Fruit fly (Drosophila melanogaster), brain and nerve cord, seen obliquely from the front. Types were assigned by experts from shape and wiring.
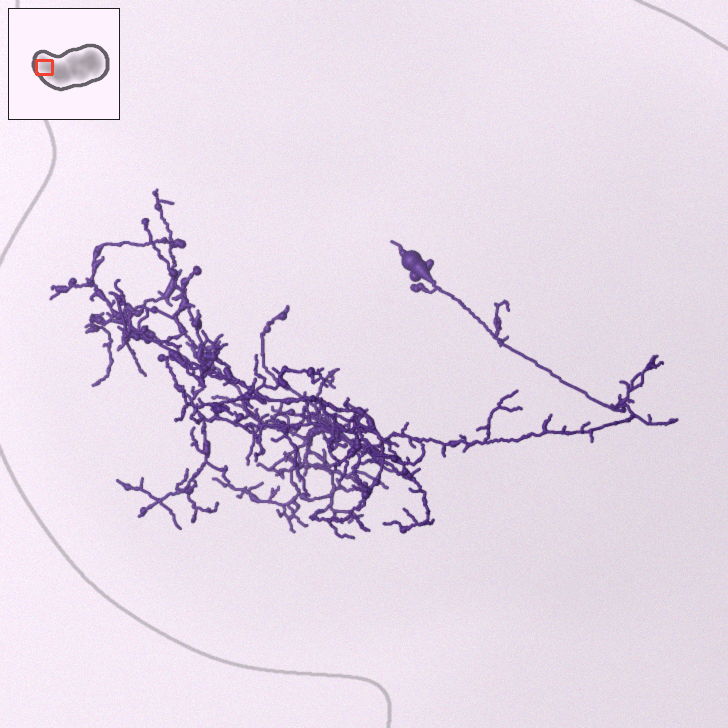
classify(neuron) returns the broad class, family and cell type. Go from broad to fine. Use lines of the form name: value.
broad class: nerve-cord intrinsic neuron
family: hemilineage 12B
cell type: IN12B024_b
